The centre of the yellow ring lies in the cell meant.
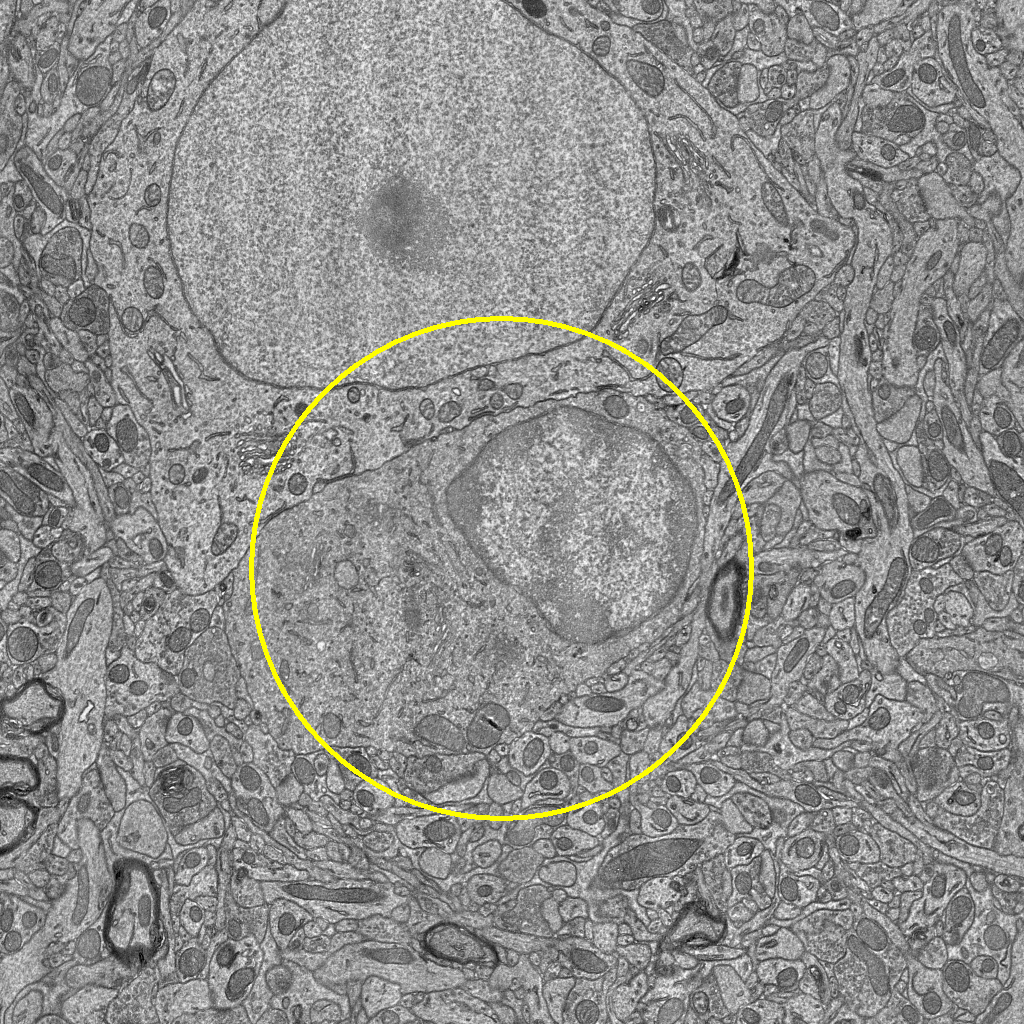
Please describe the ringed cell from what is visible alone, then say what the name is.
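Nucleus lies entirely within the ring. Nuclear outline smooth, no deep folds. No distinct nucleolus. Just above: a larger cell body with a paler nucleus. Ringed cell: oligodendrocyte.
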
